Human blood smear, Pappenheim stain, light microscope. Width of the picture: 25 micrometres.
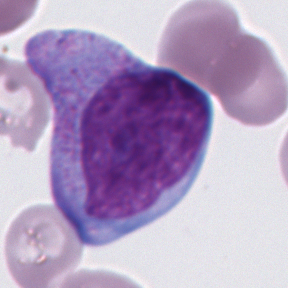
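Atypical promyelocyte, the cell in the middle of the smear. First, its outline is irregular, with a broad lobe of cytoplasm extending toward the upper left. Second, the nucleus lies toward the right side of the cell. Third, the chromatin is mottled, with darker and lighter purple patches. Finally, fine purplish granules are scattered through the upper-left cytoplasm.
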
